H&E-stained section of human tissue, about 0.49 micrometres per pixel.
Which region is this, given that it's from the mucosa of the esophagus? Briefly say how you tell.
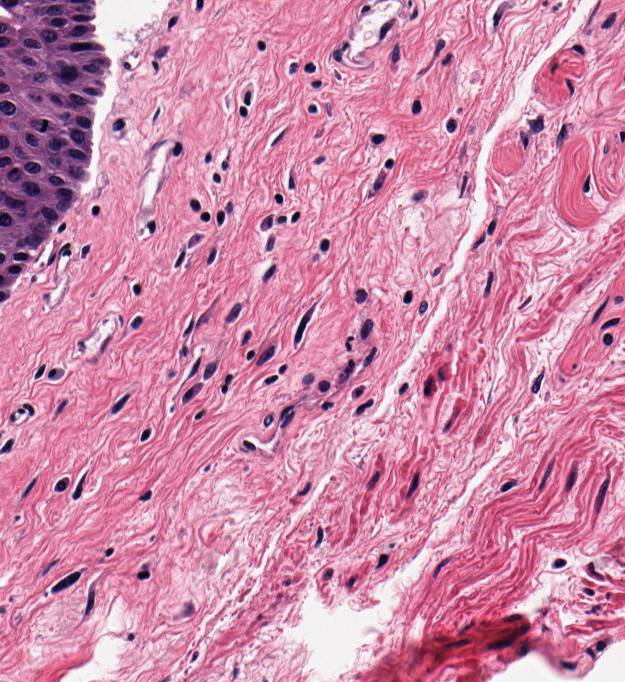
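Loose connective tissue, a fibrous stroma, fills most of the field; epithelium appears only at the upper left. Its scattered nuclei are mostly dark, spindle-shaped or oval, with little visible cytoplasm. A few small, thin-walled, slit-like vessels lie in its left half.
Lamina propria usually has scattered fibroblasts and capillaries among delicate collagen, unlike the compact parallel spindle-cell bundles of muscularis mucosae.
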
